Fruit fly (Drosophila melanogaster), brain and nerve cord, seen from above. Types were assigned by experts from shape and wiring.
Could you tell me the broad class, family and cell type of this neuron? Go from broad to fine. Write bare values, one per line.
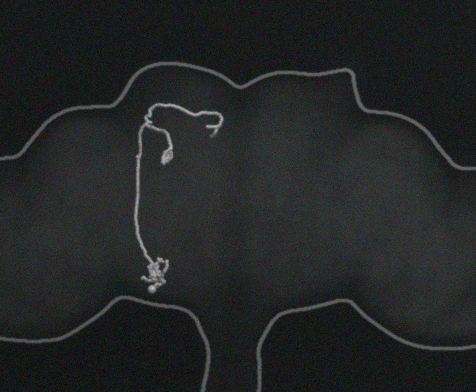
central-brain intrinsic neuron
class Kenyon Cell
KCab-s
